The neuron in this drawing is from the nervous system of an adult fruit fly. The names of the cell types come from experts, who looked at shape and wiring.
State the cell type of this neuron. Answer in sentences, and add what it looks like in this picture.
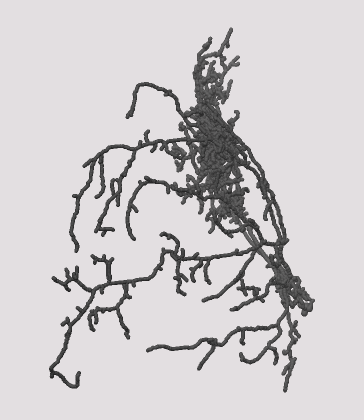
The cell type is MeVC20. It is a visual centrifugal neuron. The picture shows dozens of branch ends. As drawn here it is taller than it is wide.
